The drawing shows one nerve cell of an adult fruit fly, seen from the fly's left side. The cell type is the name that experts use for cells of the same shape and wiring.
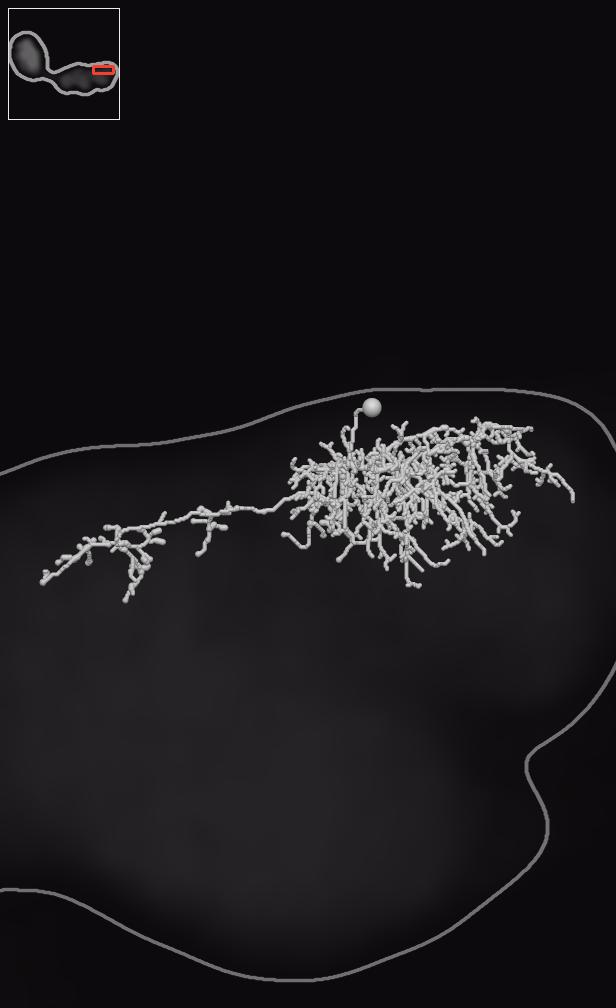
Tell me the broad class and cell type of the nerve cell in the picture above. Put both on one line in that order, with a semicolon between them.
nerve-cord intrinsic neuron; INXXX247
